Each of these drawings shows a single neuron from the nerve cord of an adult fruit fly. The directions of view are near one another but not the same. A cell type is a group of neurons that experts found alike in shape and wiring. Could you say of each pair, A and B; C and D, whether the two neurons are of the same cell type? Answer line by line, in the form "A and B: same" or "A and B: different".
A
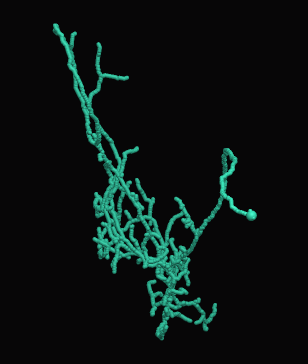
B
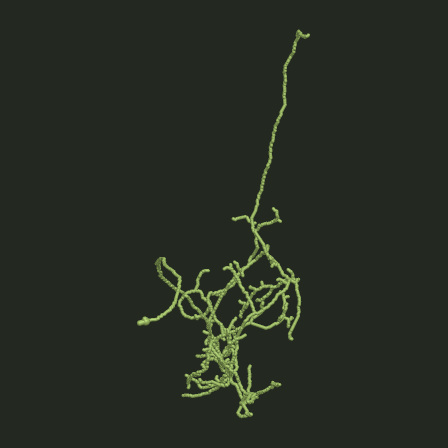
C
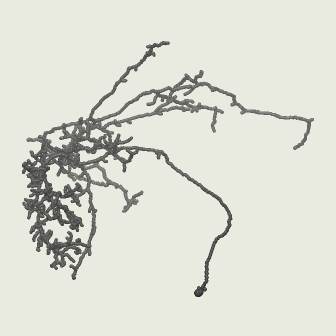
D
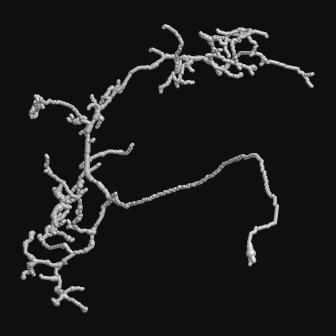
A and B: same
C and D: same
